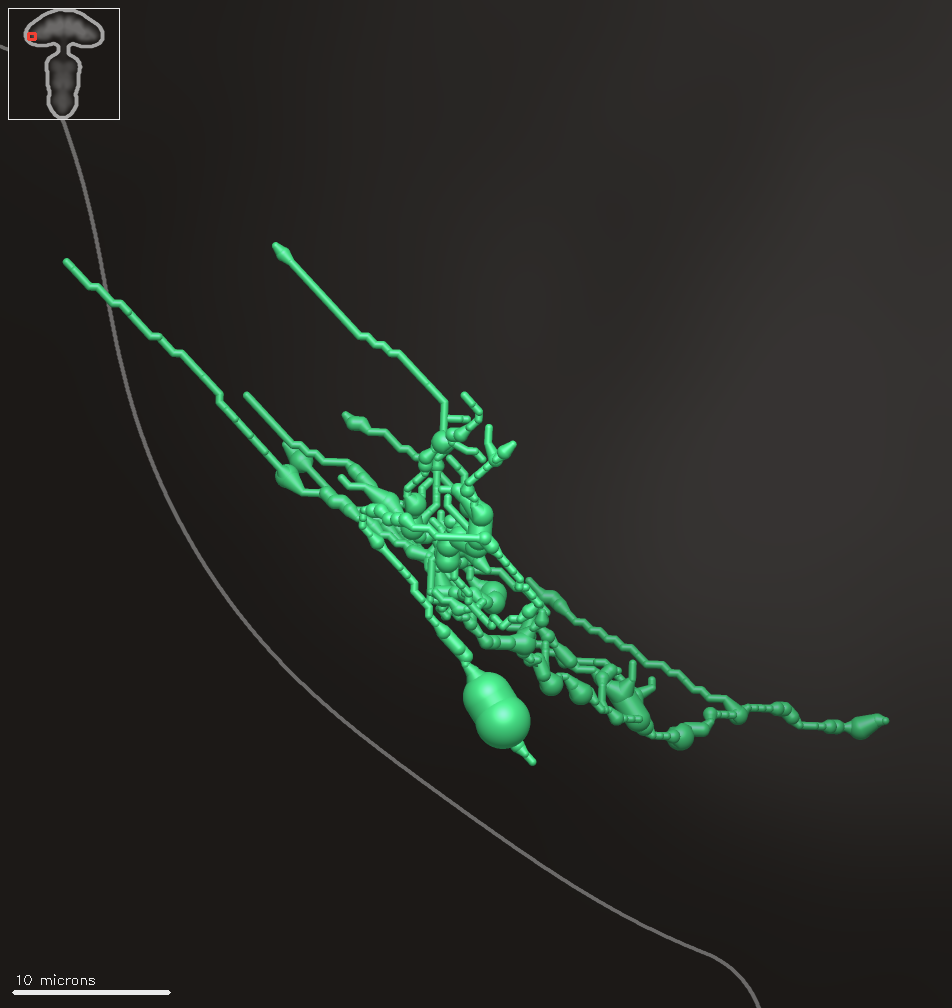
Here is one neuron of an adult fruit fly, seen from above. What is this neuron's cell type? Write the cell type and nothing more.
Dm-DRA2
